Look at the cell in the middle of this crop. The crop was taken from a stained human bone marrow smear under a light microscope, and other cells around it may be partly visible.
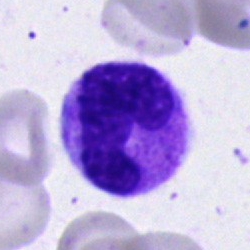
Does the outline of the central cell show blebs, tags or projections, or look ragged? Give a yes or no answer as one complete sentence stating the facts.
No, smooth rather than rough is the outline of this cell.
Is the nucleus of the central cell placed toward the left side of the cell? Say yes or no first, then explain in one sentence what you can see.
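Yes. The cytoplasm is pale lilac and most plentiful on the right, filling the nuclear notch.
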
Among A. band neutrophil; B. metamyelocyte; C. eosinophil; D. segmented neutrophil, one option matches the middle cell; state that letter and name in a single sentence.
Option A correctly names the cell in the middle as a band neutrophil.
